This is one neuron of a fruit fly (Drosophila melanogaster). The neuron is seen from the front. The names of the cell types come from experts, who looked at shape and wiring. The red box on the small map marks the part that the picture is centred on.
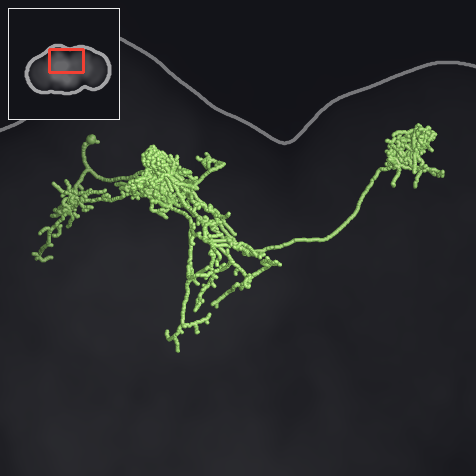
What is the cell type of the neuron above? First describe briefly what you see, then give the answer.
The cell body is at the upper left of the picture. The picture shows dozens of branch ends. This is a central-brain intrinsic neuron. The cell type is PPL104.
